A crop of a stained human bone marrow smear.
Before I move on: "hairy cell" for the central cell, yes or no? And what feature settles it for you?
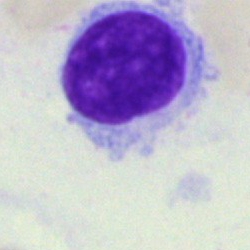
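Looking at this cell, I see a border that is irregular and ragged rather than smooth. The chromatin is dark purple and dense, with some mottled paler patches. The cytoplasm is scant relative to the large nucleus, and its rim is thinnest at the upper left of the nucleus. It is pale greyish-blue, and I find no distinct granules in it.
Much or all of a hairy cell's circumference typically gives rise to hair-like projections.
So the ragged border speaks for hairy cell.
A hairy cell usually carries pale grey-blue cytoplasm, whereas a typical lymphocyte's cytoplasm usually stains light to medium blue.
The greyish tone therefore leans toward hairy cell and away from lymphocyte.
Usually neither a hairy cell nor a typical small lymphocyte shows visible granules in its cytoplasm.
The absence of granules would fit either name. On balance, the name hairy cell fits.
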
